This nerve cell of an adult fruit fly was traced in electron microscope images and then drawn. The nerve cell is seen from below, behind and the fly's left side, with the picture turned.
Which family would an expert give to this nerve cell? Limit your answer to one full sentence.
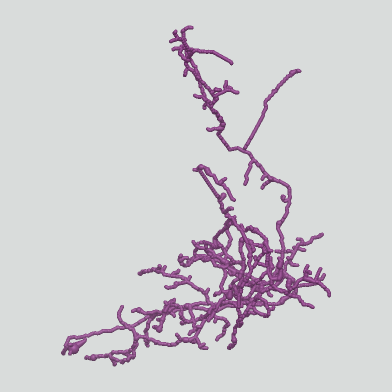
Family hemilineage DM5_ventral is where this nerve cell is grouped.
